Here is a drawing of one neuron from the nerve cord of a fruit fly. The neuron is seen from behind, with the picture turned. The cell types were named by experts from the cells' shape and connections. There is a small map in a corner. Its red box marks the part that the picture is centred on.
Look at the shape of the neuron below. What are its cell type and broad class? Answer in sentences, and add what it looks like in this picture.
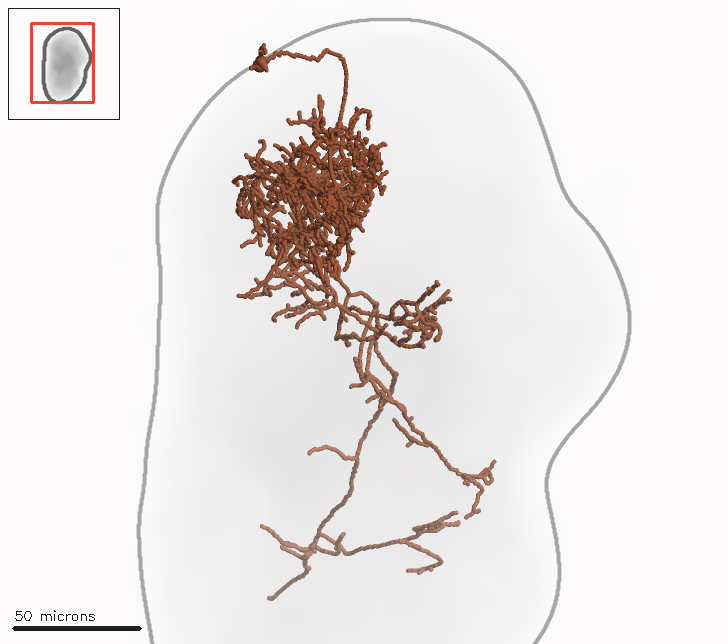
The cell type is ANXXX074. Its broad class is ascending neuron. From top to bottom in the picture it spans about 200 microns. The picture shows dozens of branch ends.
